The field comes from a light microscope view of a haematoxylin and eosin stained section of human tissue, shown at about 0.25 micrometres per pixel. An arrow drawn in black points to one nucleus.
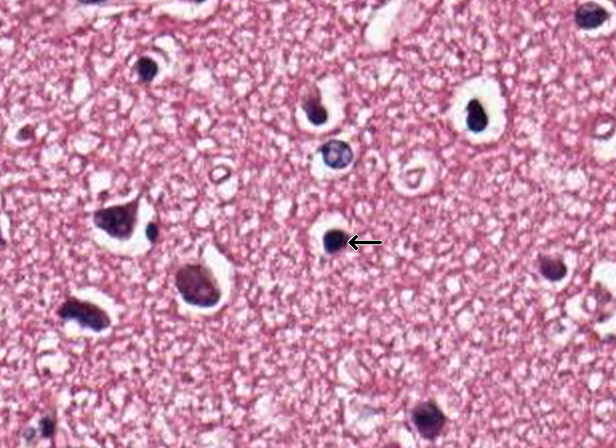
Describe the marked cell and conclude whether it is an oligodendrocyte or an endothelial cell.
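The nucleus is small, clearly smaller than the nuclei of the larger cells with wide clear spaces elsewhere in the field. The nucleus is very dark and evenly dark throughout, with no inner detail visible, darker than the speckled nucleus just above it. No pink cytoplasm is visible; the nucleus sits off-centre, toward the lower right, inside a clear unstained space. The cell lies on its own in the finely vacuolated pink background, with another cell in a clear space just above it. It is an oligodendrocyte.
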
